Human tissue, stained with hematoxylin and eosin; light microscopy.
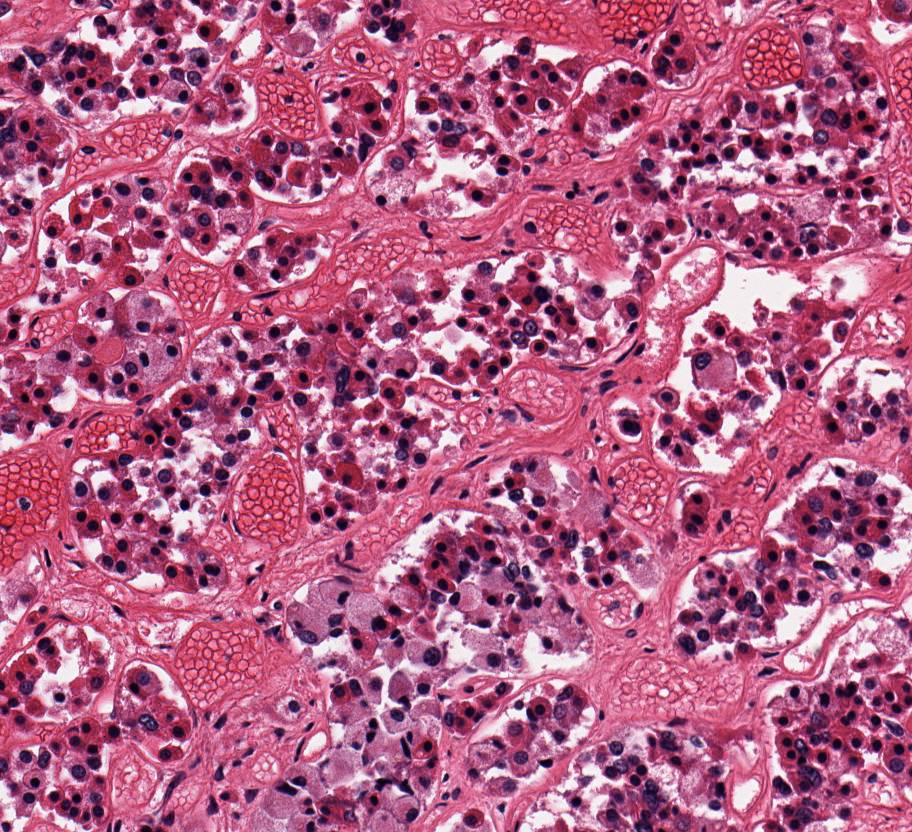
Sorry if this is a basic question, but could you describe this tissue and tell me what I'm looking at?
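Within the nests, many cells have bright red cytoplasm and a round dark nucleus. Nuclei throughout the nests are round and fairly uniform in size. No central gland lumen lined by epithelium is present in the nests. Between them lie thin-walled vessels tightly packed with red blood cells in a honeycomb pattern. Tissue: pituitary.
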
